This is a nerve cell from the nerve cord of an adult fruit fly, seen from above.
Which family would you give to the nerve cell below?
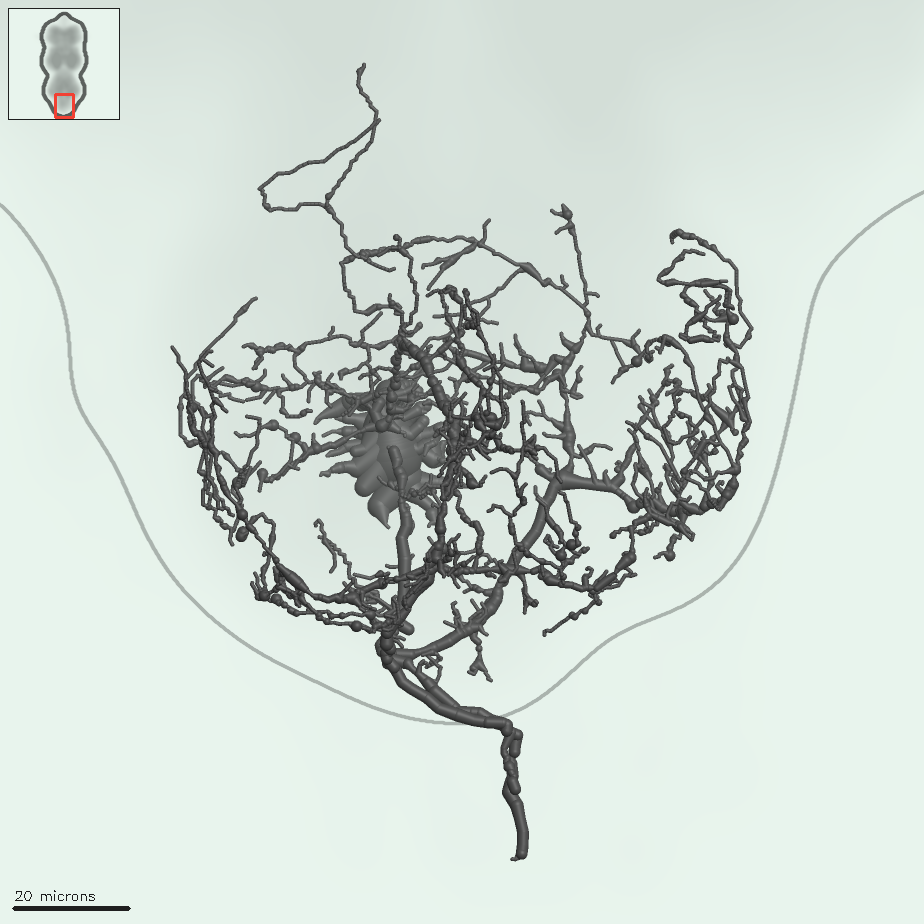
hemilineage 00B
